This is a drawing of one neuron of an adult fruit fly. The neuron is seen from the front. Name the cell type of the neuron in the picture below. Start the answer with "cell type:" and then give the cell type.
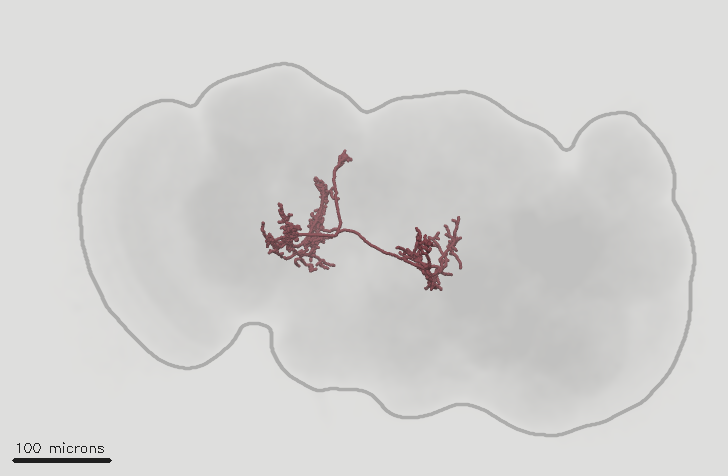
cell type: PS196_b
